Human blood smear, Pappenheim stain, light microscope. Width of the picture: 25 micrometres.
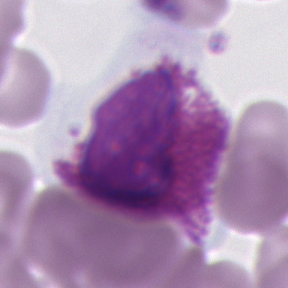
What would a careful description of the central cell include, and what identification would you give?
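Look first at the nucleus: a single unsegmented mass filling the left and central part of the cell, stained deep purple-violet. Coarse purplish-red to magenta granules pack most densely into the cytoplasm on the right side. This cell is an eosinophil.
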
